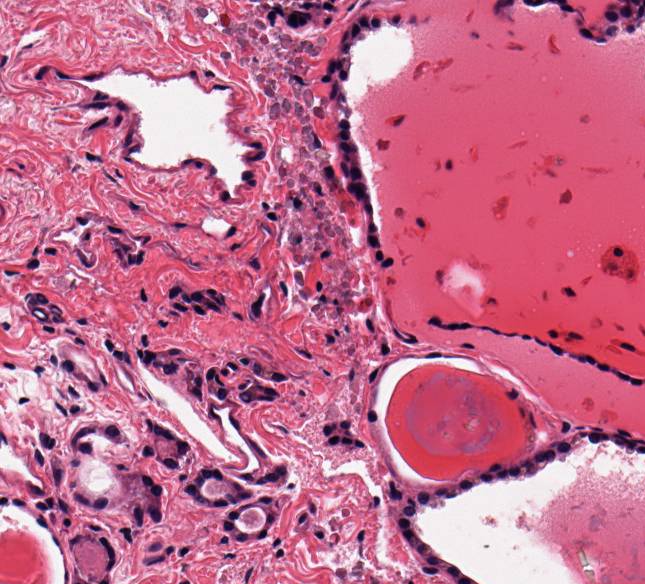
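Thyroid, haematoxylin and eosin. Upper right: a large space filled with homogeneous deep pink material. Lining of the large spaces on the right: a single layer of flattened to low cuboidal cells. Left half: wavy pink collagen bundles. Fat cells: none seen anywhere in the field.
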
